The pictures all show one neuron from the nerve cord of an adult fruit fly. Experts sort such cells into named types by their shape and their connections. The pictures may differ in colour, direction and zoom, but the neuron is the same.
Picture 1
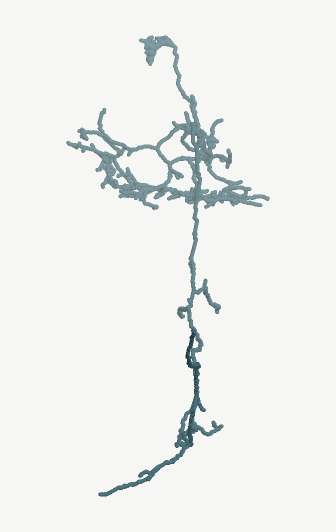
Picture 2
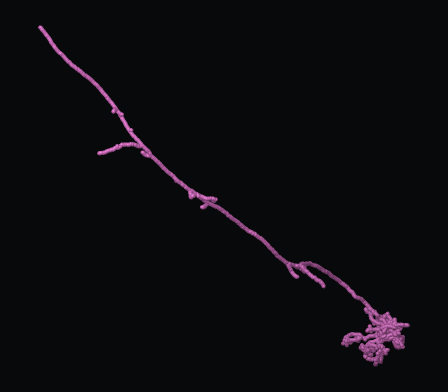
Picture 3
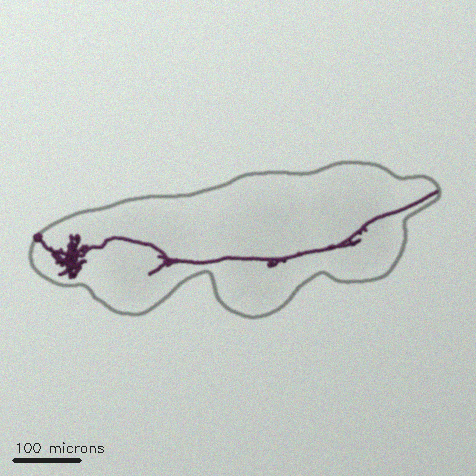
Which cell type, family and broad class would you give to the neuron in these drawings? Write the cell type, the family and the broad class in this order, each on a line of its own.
AN09B042
hemilineage 09B
ascending neuron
